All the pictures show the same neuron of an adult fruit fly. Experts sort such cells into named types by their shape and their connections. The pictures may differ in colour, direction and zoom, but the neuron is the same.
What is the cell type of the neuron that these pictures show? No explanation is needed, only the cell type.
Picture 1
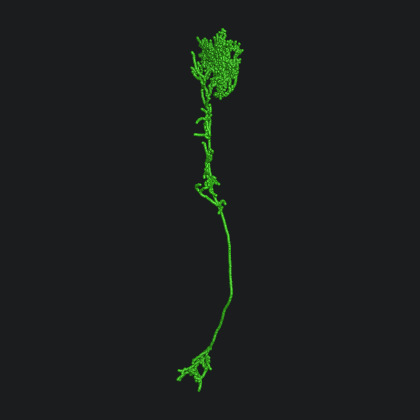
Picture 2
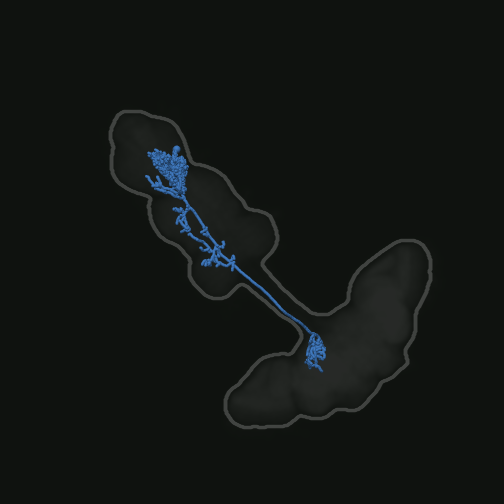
AN23B003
